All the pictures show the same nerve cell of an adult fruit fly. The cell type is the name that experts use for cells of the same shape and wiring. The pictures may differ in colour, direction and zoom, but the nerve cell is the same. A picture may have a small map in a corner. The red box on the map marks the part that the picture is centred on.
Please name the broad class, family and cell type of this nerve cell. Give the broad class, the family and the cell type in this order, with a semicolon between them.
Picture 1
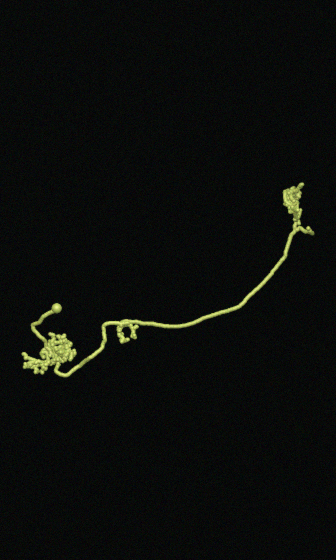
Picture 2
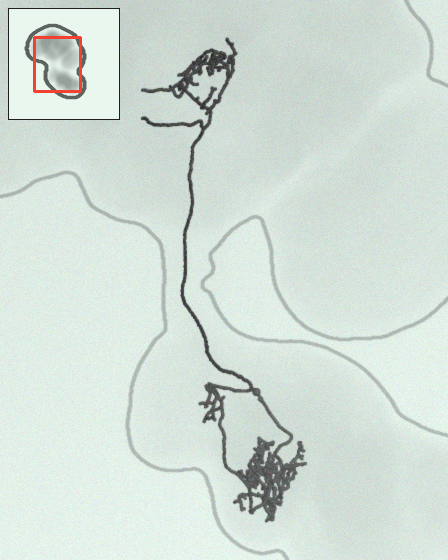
ascending neuron; hemilineage 04B; AN04B023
